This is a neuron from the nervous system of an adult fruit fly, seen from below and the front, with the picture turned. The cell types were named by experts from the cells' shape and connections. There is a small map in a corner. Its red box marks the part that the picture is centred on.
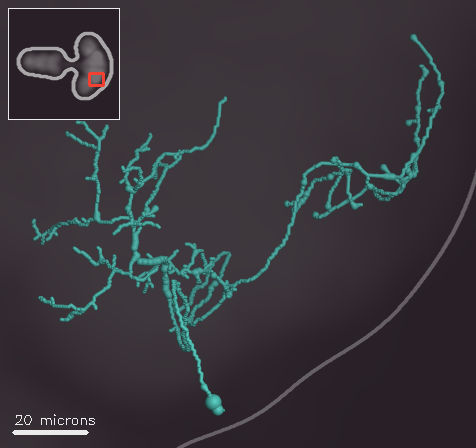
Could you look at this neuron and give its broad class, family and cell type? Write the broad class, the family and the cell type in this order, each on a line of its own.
central-brain intrinsic neuron
hemilineage VPNl&d1_dorsal
CB2051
